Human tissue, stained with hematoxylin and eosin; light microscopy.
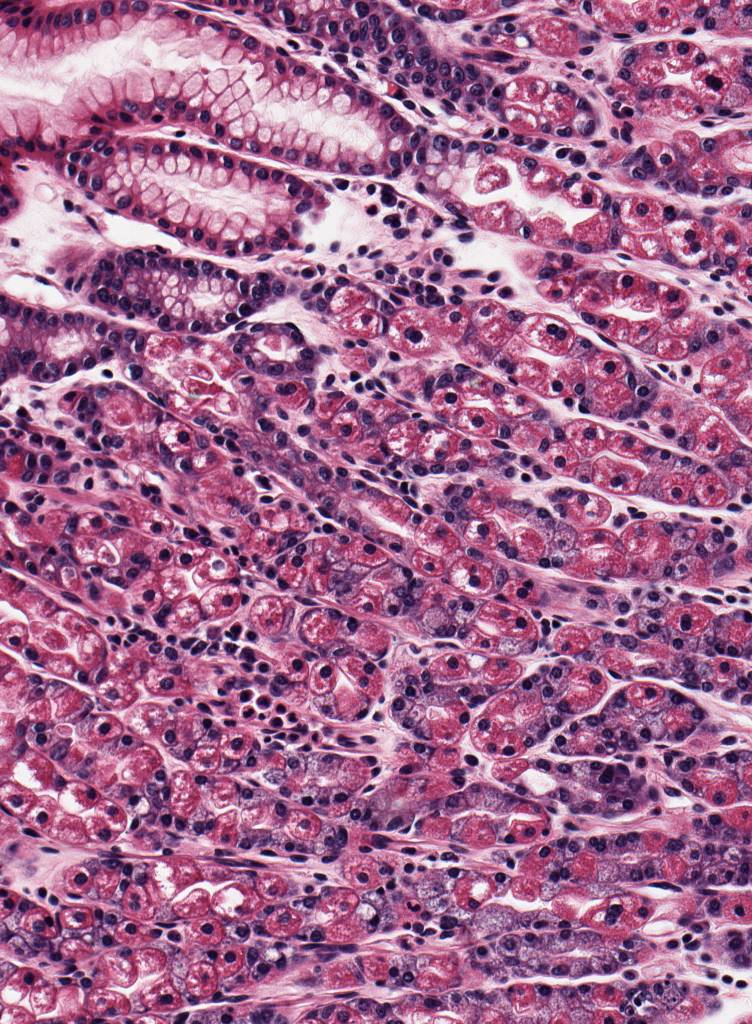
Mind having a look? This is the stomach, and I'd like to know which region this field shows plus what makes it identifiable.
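What fills most of this field is fundic glands. Pits in the upper left corner are lined by tall columnar cells with pale, mucin-filled apical cytoplasm and small dark basal nuclei. Most gland cells are large rounded parietal cells, pink, with a central round nucleus. Purplish, granular chief cells grow more frequent toward the lower part.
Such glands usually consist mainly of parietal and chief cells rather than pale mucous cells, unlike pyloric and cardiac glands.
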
